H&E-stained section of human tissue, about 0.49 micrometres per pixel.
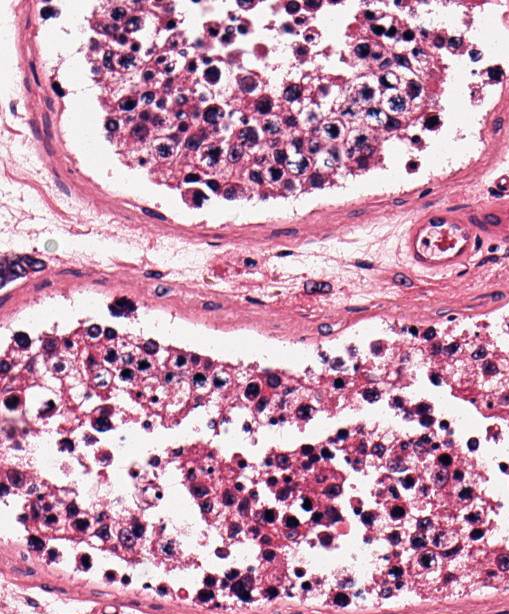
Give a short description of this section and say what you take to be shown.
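Each unit is enclosed by a thin wall of flattened cells with elongated nuclei. Inside, loosely arranged round cells with round, darkly stained nuclei fill the units. In the stroma, toward the right side of the middle band, lies a small vessel containing red blood cells. No fat cells appear anywhere in the field. This section is testis.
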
